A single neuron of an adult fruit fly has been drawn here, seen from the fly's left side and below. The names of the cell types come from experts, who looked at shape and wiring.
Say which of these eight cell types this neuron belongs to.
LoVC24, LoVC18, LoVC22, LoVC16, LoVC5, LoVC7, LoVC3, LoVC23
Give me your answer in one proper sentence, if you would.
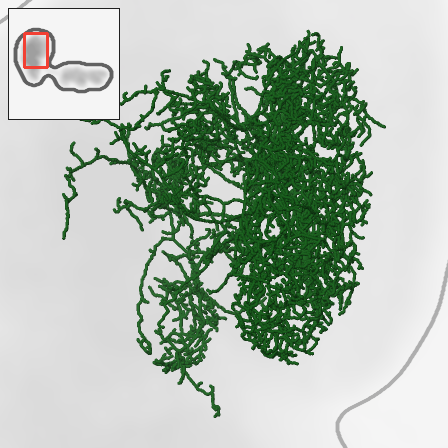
The neuron has LoVC18 as its cell type.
